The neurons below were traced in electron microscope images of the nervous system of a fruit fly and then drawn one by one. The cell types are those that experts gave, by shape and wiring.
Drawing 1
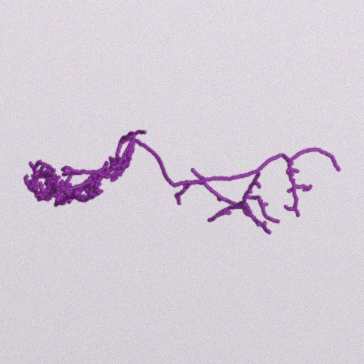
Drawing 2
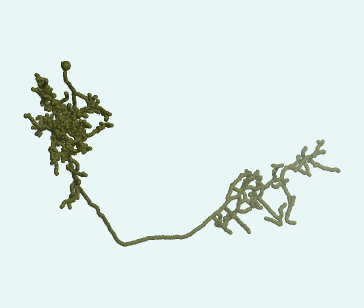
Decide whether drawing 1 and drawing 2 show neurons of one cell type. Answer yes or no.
no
